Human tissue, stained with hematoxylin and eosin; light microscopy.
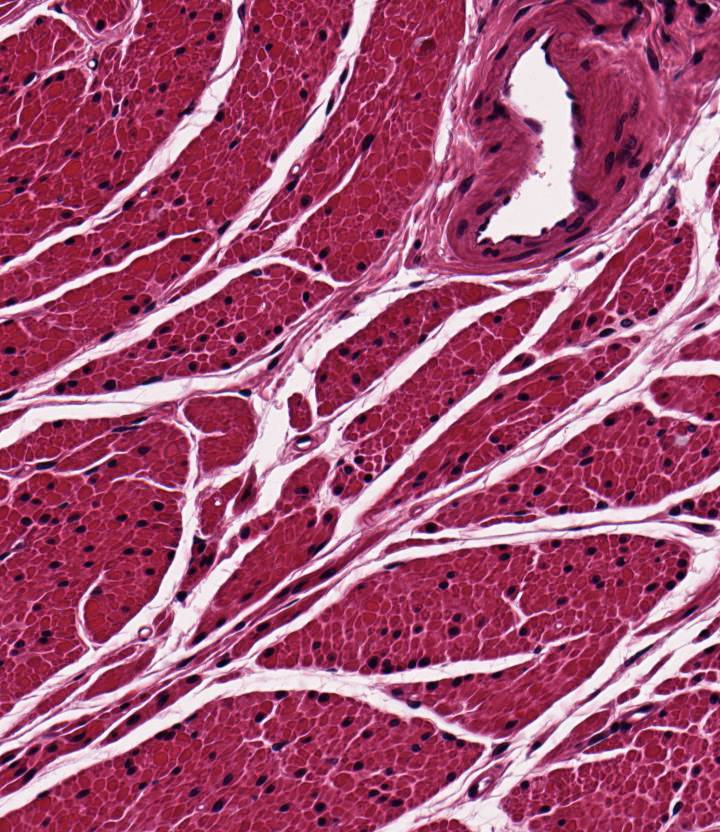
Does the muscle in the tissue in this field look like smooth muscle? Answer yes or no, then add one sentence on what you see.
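Yes. The field is filled with bundles of smooth muscle separated by pale connective tissue septa that run mostly diagonally from lower left toward upper right.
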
